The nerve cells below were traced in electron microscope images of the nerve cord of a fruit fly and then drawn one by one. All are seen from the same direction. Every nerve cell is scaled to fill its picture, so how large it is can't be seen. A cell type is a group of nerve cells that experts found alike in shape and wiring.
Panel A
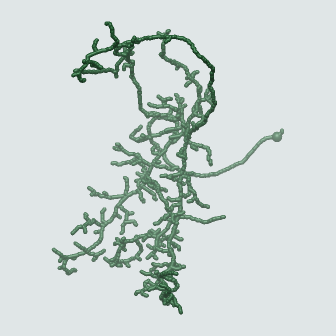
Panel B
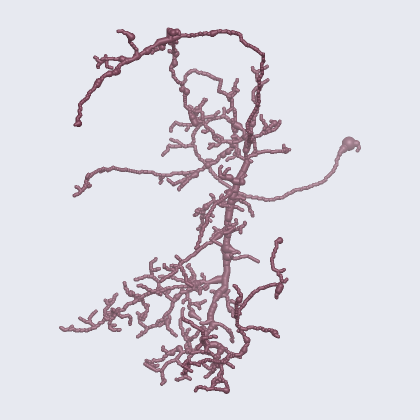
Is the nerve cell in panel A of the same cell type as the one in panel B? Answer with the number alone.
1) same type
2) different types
1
